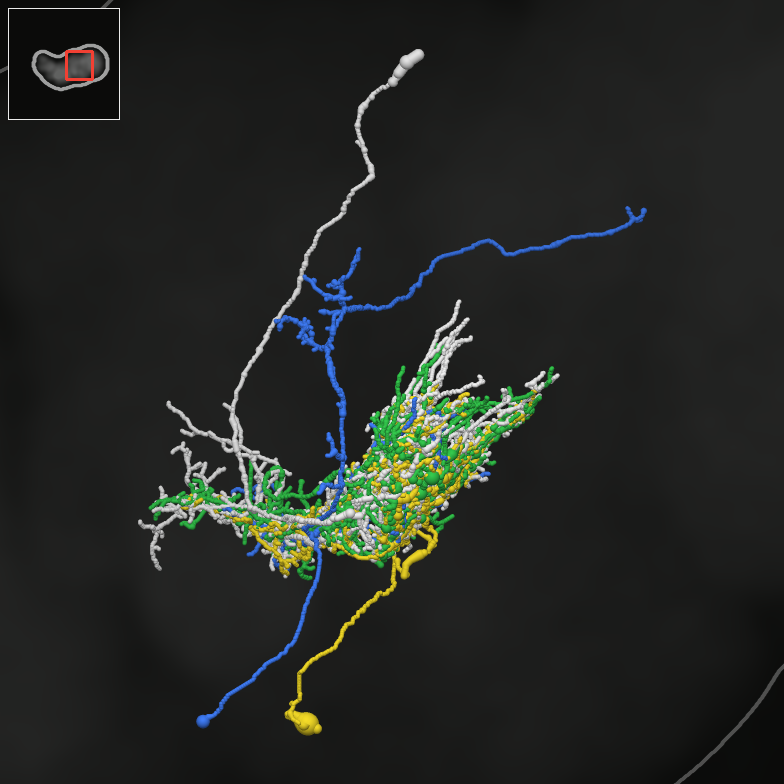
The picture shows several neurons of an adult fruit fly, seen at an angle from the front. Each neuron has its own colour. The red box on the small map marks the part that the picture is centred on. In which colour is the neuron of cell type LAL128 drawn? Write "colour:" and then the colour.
colour: white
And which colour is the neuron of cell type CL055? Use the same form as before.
colour: blue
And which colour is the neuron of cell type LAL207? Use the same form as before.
colour: green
